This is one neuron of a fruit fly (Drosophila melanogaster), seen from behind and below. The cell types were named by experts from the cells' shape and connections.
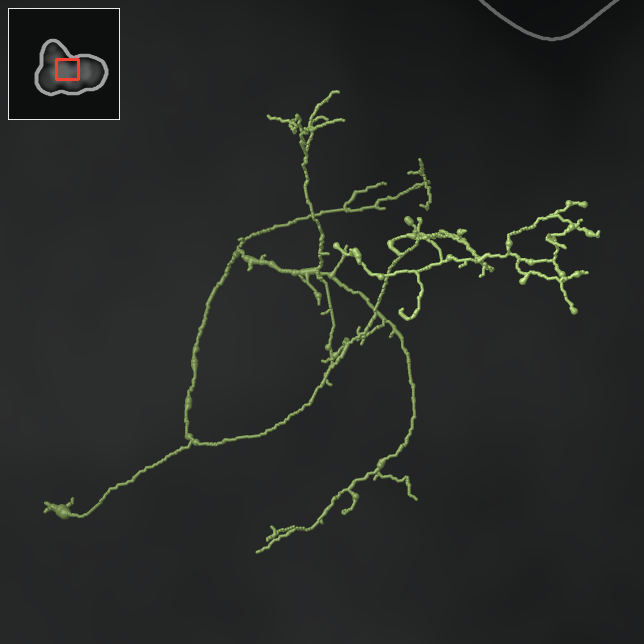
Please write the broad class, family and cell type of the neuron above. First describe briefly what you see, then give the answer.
The picture shows dozens of branch ends. In this view it is about as wide as it is tall. This is a central-brain intrinsic neuron. The family is hemilineage AOTUv3_dorsal. Its cell type is SMP016_a.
